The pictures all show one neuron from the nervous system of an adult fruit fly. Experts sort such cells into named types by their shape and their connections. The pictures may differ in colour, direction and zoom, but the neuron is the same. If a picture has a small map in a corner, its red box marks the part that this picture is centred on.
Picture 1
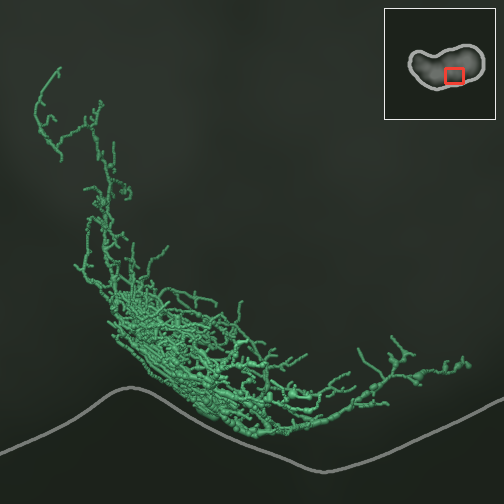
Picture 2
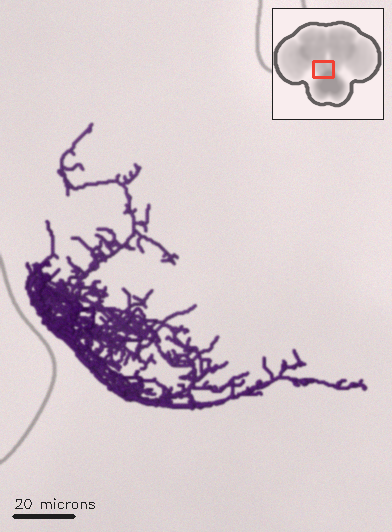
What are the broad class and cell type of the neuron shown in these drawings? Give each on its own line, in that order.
central-brain intrinsic neuron
GNG292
